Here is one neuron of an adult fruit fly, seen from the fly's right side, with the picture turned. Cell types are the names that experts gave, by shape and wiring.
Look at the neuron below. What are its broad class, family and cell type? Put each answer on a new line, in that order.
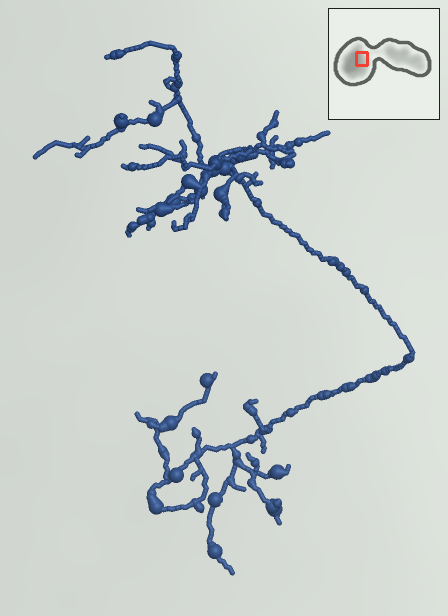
optic-lobe intrinsic neuron
Tm
Tm38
